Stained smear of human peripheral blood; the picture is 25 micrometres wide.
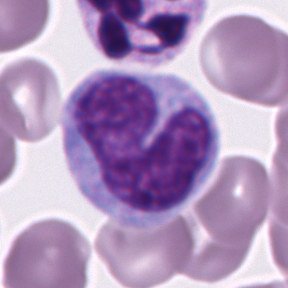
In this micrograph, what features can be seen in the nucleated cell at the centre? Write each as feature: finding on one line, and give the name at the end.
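Edge: smooth, with a roughly round outline
Nucleus: folded, a deep notch cutting in from the top
Chromatin: loose and lacy, I'd say, not dense and solid
Granules: only very fine, faint ones; no coarse ones
Verdict: monocyte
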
